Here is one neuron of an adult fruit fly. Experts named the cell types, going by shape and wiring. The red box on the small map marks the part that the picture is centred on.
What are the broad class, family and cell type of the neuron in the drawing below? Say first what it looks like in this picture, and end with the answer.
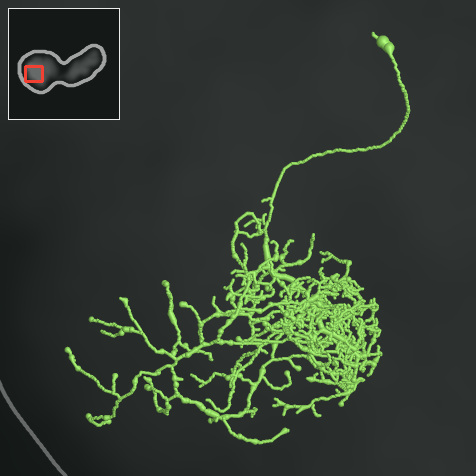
Its cell body lies at the upper right of the picture. The picture shows dozens of branch ends. This is a central-brain intrinsic neuron. Its family is hemilineage VLPp&l1_anterior. The cell type is PVLP097.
